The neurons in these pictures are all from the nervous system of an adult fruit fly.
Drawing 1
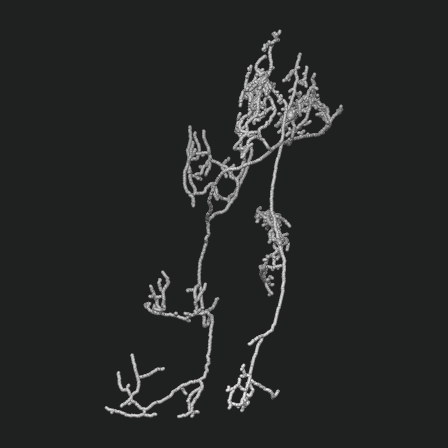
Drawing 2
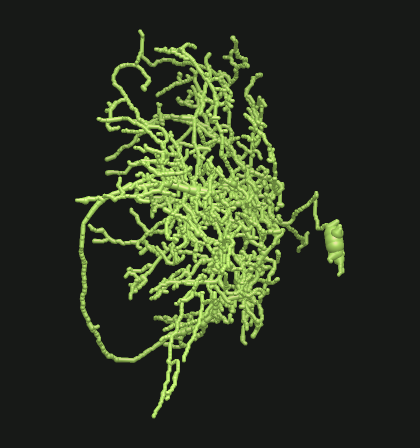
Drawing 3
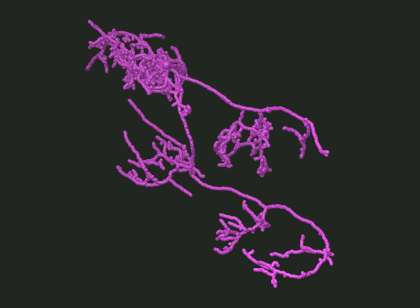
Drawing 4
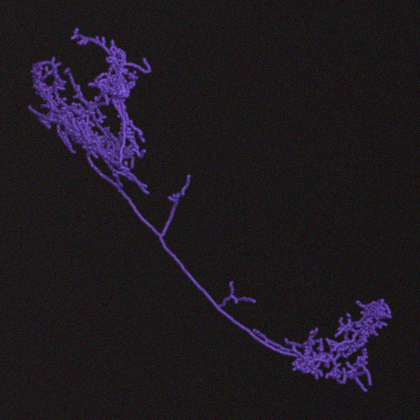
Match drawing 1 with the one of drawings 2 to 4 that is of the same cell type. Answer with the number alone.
3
